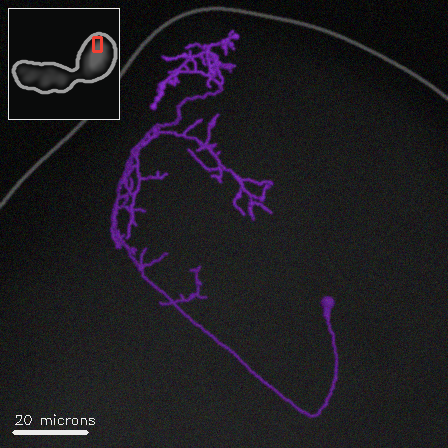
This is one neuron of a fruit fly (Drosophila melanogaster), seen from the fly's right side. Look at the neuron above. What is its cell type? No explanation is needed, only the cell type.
CB1333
